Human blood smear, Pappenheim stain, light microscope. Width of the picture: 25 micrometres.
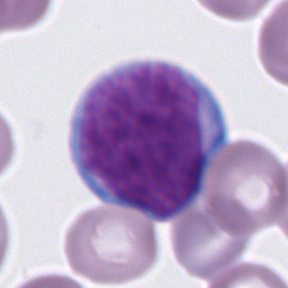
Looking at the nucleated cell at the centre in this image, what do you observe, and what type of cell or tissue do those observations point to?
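This cell measures about 14 micrometres across. Its nucleus, about 13 by 11 micrometres, is round to oval with no indentation or lobes and fills about 70% of the cell's area. The chromatin is fine and evenly spread, lacking coarse dark clumps. Cytoplasm forms only a narrow rim around the nucleus and is blue at the edge of the cell. The cell is a myeloblast.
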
